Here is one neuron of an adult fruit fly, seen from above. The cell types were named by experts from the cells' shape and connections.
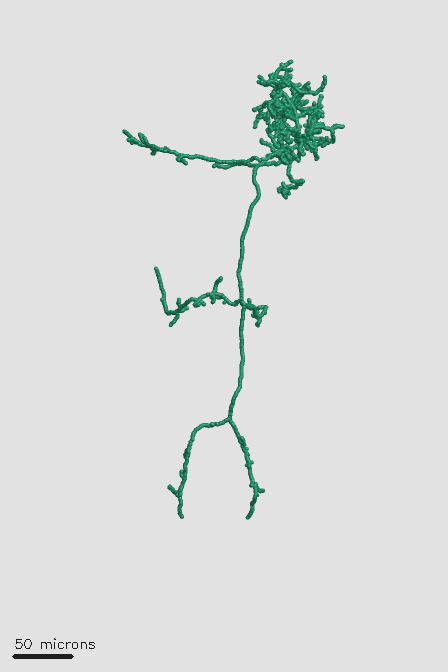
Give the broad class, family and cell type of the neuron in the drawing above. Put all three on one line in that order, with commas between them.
nerve-cord intrinsic neuron, hemilineage 03B, IN03B020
